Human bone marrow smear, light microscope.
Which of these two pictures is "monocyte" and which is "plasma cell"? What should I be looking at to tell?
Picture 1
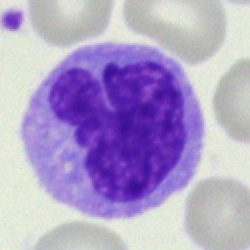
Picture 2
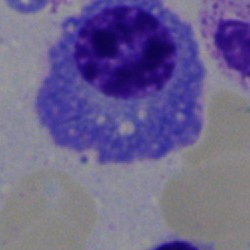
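Picture 1's your monocyte, picture 2's the plasma cell. The monocyte keeps a round, smooth outline, whereas the plasma cell's edge is irregular and bumpy, almost scalloped. In the monocyte the nucleus is folded, with a deep notch cutting in from the top, and you won't find distinct nucleoli in it.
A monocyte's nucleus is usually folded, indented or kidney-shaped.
Down on the lower left of its cytoplasm sit a few small pale vacuoles.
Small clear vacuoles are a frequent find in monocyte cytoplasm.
The plasma cell, on the other hand, has dark purple chromatin in coarse clumps, with paler patches between them, and its cytoplasm stains blue.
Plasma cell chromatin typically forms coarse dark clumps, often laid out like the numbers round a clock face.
There's also a small purple fragment up in the top left corner of picture 1.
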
